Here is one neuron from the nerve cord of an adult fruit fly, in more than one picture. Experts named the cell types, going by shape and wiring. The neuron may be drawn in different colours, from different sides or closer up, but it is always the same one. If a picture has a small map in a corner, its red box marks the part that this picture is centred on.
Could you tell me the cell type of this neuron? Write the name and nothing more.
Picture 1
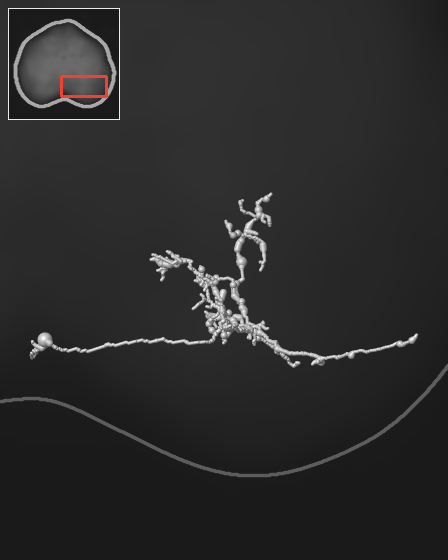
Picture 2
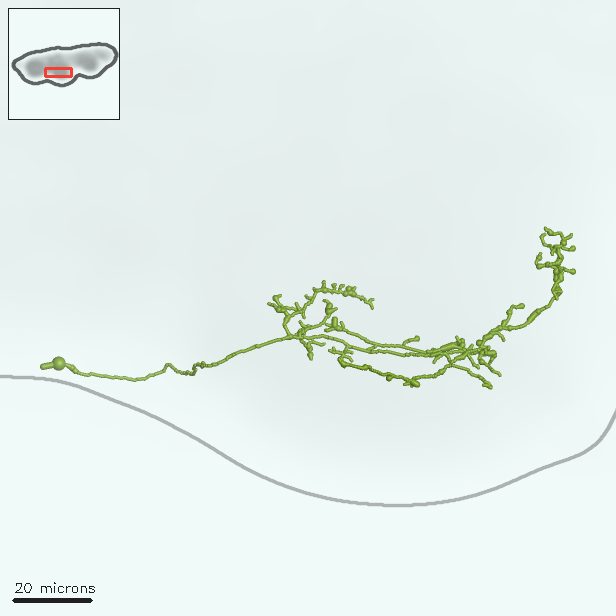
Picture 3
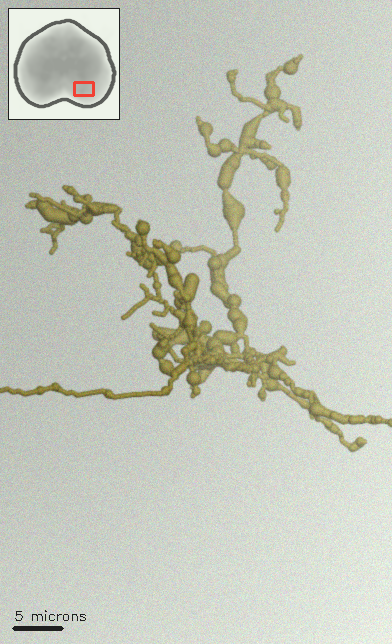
IN14A086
